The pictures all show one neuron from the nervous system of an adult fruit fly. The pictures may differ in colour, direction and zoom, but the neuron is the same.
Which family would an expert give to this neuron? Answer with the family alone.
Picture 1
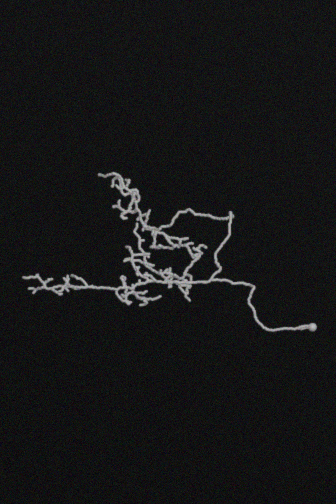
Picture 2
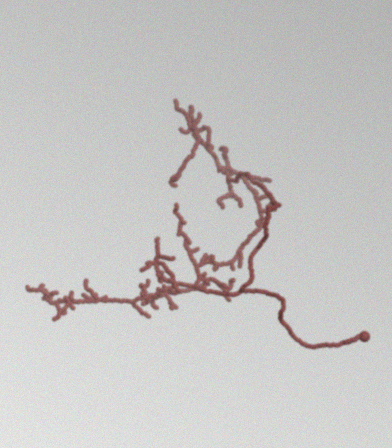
hemilineage LHa2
